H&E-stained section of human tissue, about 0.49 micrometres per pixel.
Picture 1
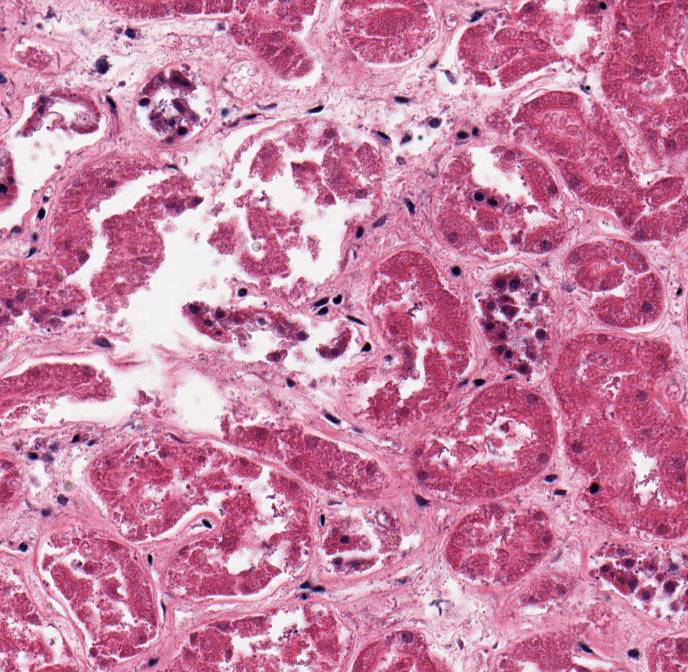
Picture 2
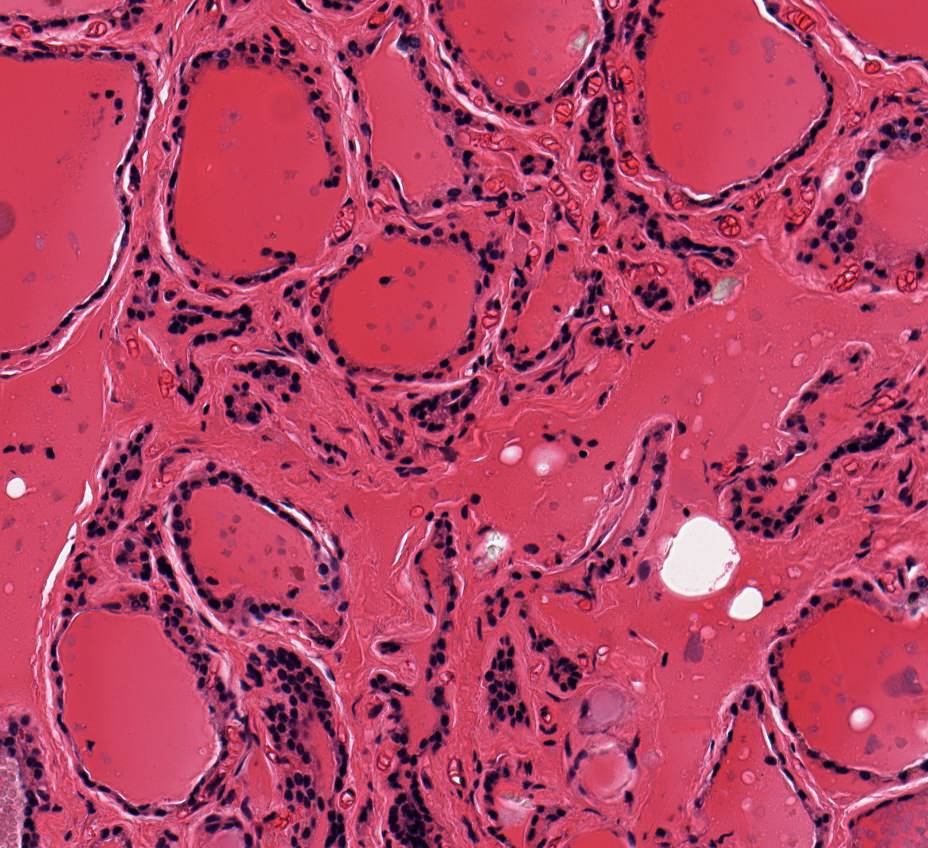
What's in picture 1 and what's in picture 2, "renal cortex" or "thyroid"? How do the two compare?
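Renal cortex in picture 1, thyroid in picture 2. Renal cortex: closely packed tubules throughout, in round, oval and elongated profiles; lining cells with abundant granular, deeply eosinophilic cytoplasm. Most lining cells show no visible nucleus, so nuclei sparse. A few lumens, one right of centre and one at the lower right edge, contain clusters of small dark round nuclei. Thyroid: rounded and oval follicles of varying size, largest around the edges; single lining layer of flattened to low cuboidal cells with small dark nuclei. Between large follicles, small compact clusters of crowded dark nuclei with little or no lumen, most numerous in lower centre. Small capillaries packed with red blood cells in the thin septa, plainest upper right.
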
